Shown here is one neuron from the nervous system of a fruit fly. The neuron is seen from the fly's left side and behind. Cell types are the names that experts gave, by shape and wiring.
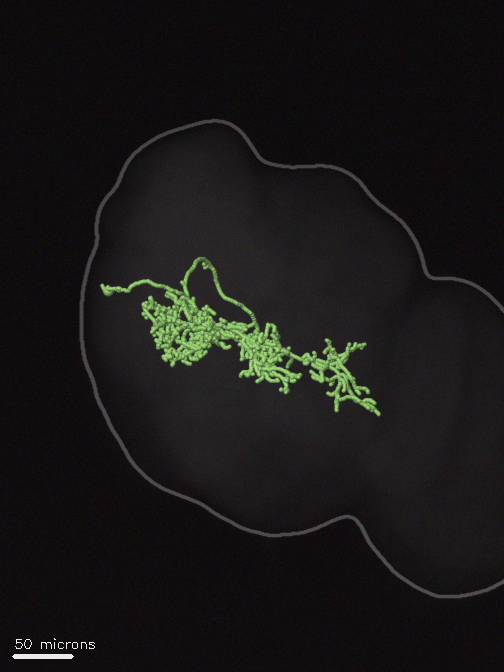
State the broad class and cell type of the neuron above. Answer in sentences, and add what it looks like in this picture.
It is a central-brain intrinsic neuron. It is of cell type LAL074. Its cell body lies on the left of the picture. By the scale bar it is about 250 microns wide in this view.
